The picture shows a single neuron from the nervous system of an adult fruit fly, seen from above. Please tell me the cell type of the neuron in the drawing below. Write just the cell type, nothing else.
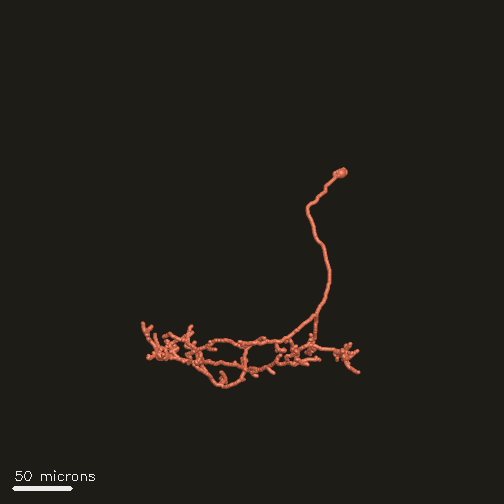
PS324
